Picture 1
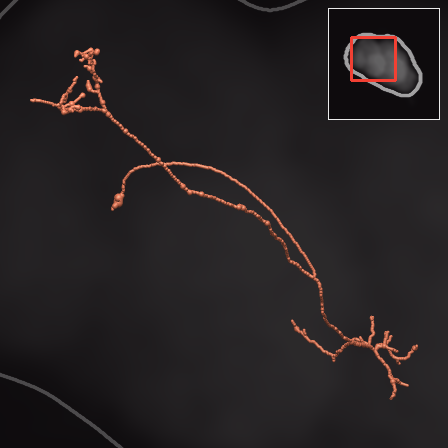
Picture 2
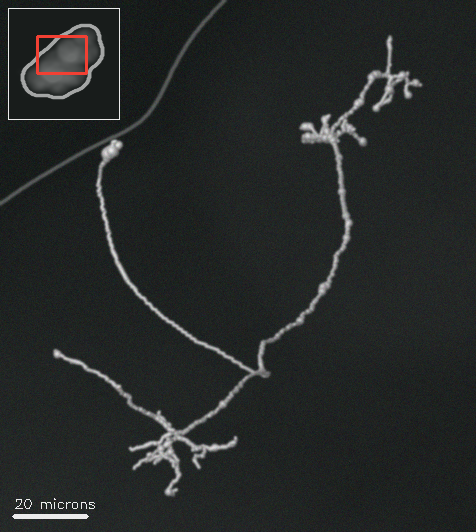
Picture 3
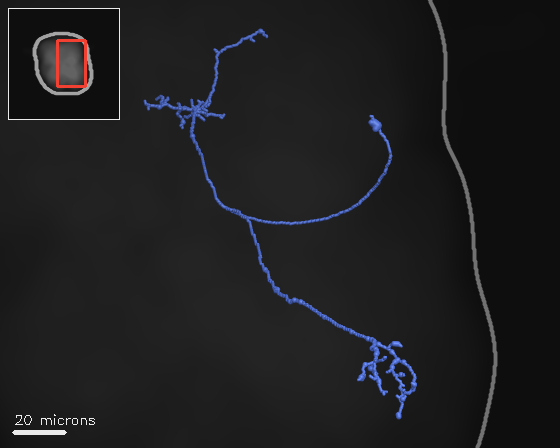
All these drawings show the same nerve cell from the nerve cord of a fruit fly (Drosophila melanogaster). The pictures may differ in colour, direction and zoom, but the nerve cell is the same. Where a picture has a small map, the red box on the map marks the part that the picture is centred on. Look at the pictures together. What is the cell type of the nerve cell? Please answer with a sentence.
The cell type is GFC3.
